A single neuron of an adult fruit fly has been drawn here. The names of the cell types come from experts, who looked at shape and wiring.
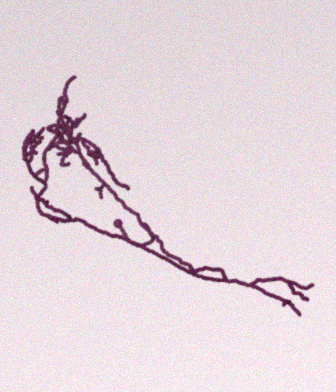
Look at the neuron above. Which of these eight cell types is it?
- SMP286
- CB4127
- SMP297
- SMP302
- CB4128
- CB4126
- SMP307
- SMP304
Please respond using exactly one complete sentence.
Classified by cell type, this neuron is SMP304.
